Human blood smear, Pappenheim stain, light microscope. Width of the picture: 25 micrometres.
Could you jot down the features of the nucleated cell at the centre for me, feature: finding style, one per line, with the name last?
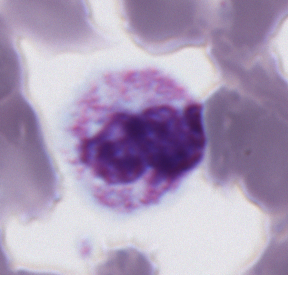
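Nucleus: look, an irregular, lumpy mass stretched side to side across the middle
Extent: the nucleus reaches the right edge of the cell
Chromatin: dark purple, coarsely clumped
Nucleoli: none visible
Name: segmented neutrophil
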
